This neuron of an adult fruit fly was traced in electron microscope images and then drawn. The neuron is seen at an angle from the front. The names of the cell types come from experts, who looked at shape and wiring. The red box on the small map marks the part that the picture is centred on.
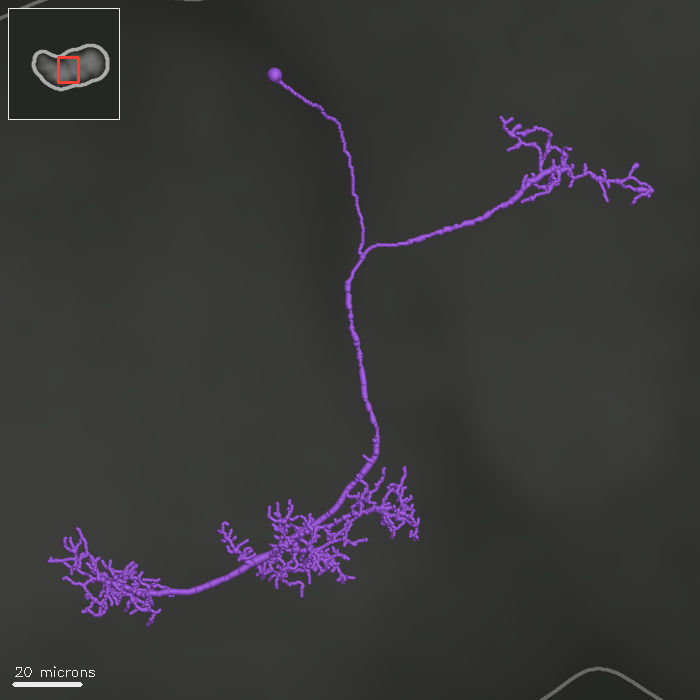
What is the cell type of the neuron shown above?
LPLC4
